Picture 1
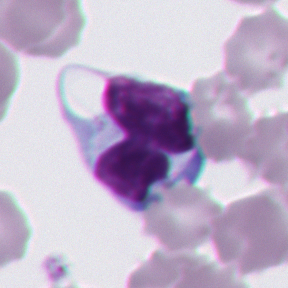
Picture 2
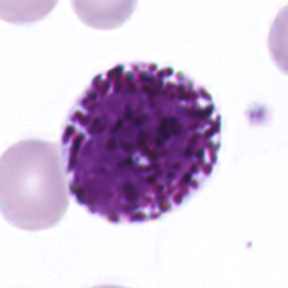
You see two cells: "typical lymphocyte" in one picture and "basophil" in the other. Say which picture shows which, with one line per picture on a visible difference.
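Picture 1 – typical lymphocyte. No granules can be seen in the cytoplasm.
Picture 2 – basophil. Granules lie across the whole cell, including over the nucleus.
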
